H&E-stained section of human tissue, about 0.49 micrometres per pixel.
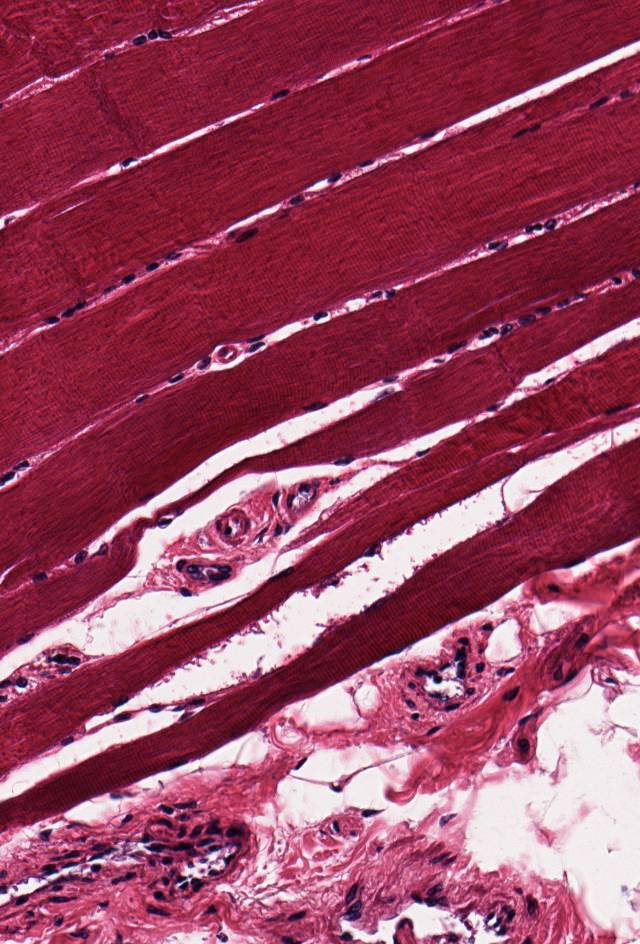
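Skeletal muscle, its long parallel fibres running diagonally from lower left to upper right across most of the field, side by side, never branching or joining one another. The nuclei are flattened and dark, sitting at the fibre edges rather than in the centres, and the cytoplasm takes a deep, even red.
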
